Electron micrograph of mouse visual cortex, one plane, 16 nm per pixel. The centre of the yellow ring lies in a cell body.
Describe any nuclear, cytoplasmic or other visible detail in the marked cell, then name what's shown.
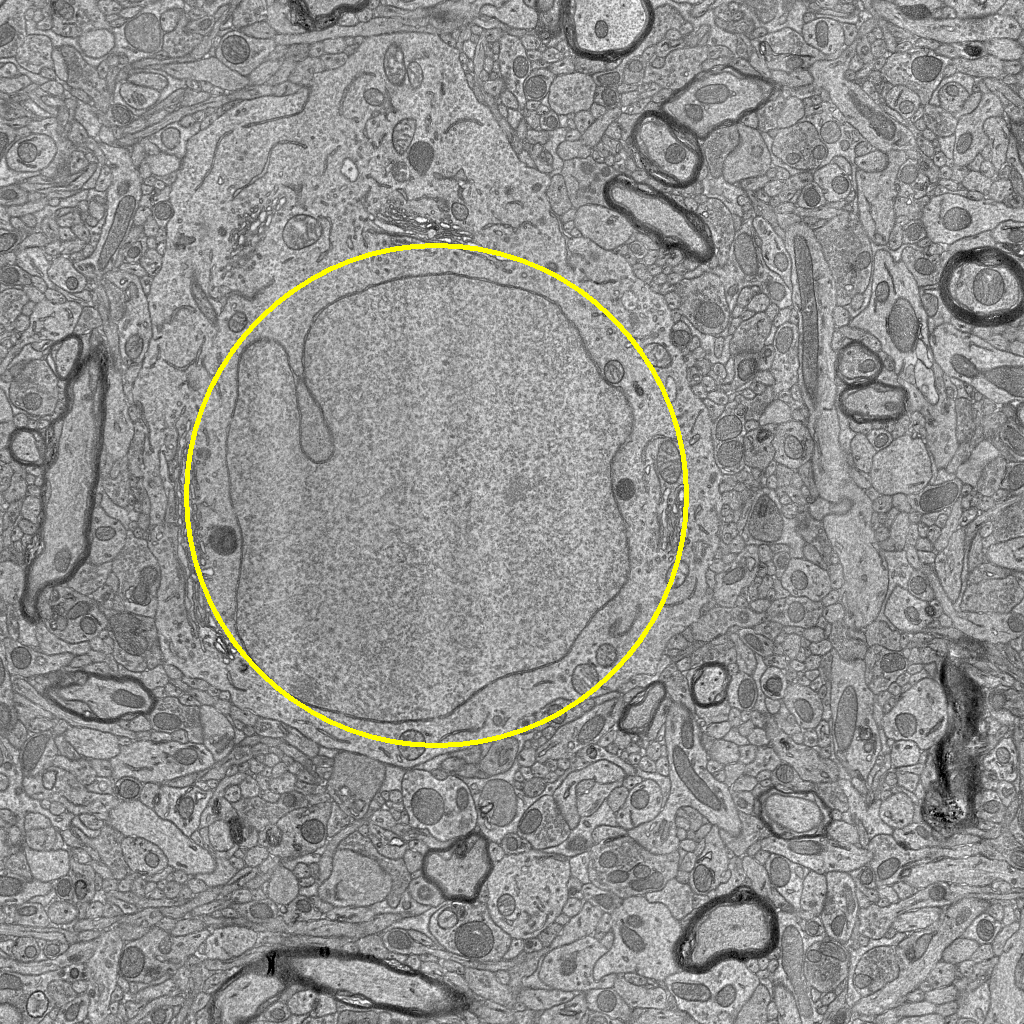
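Upper left: one deep, narrow fold of the nuclear envelope. Chromatin pale, finely spread; no dark clumps at envelope. Pale cytoplasm widest above nucleus, extending toward top of field. Stacked flat membranes just above nucleus. Excitatory neuron.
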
